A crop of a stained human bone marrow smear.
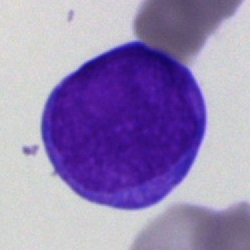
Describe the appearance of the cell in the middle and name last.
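Start with the outline: it is round and smooth. Next, the chromatin is finely granular and evenly spread. Now the cytoplasm, which forms a thin rim, widest along the lower edge of the cell, and stains deep blue. This cell is a blast.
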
